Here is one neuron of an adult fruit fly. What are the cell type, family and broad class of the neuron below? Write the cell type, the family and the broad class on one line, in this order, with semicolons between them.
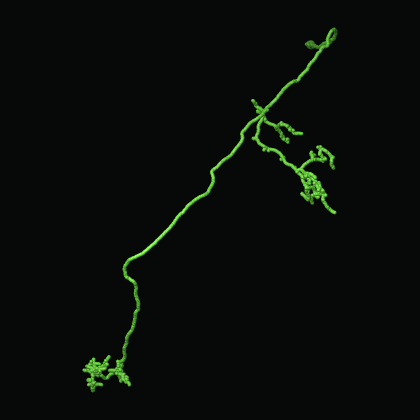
Tm33; Tm; optic-lobe intrinsic neuron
